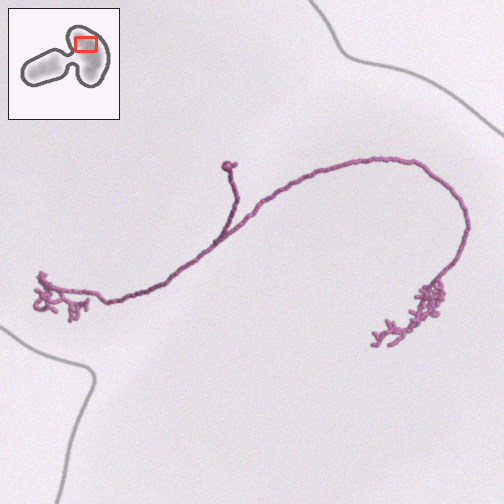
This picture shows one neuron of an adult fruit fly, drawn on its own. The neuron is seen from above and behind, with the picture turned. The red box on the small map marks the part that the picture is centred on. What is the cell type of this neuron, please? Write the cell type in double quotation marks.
"LC9"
